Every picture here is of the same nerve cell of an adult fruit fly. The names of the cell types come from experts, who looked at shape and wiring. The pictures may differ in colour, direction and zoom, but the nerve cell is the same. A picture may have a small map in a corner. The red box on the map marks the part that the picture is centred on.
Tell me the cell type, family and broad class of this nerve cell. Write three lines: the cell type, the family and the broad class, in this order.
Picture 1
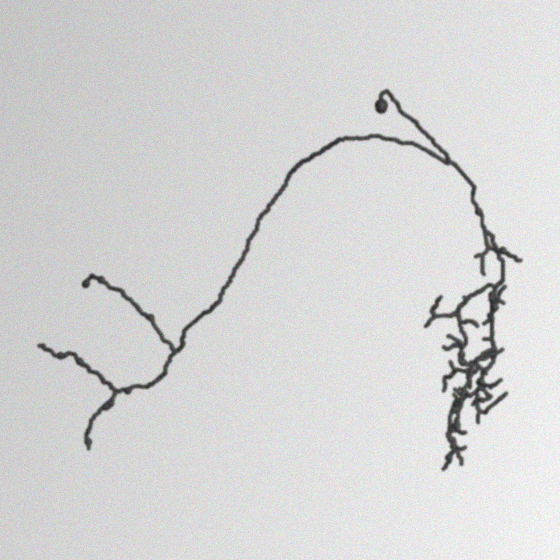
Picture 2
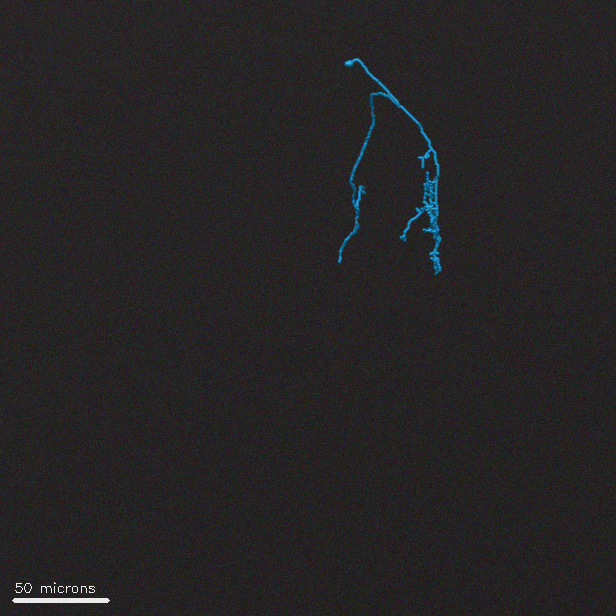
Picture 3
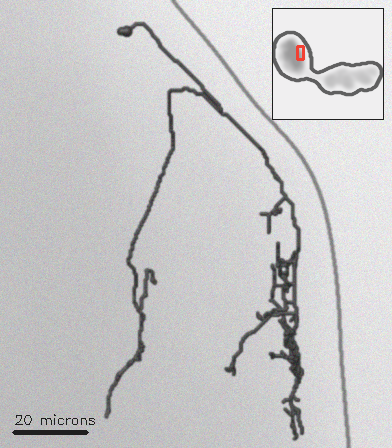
LPT100
LPT
visual projection neuron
